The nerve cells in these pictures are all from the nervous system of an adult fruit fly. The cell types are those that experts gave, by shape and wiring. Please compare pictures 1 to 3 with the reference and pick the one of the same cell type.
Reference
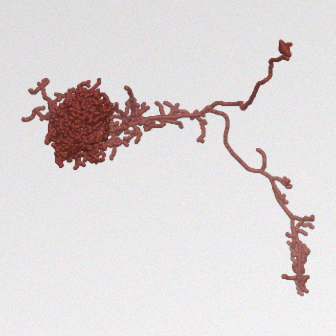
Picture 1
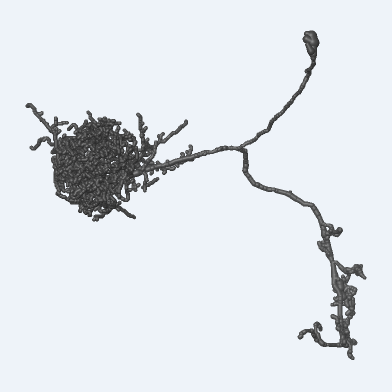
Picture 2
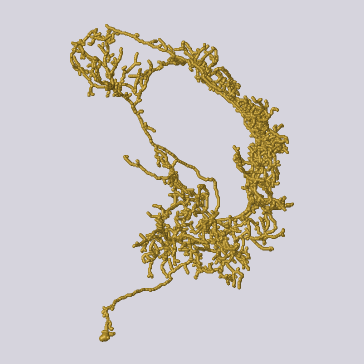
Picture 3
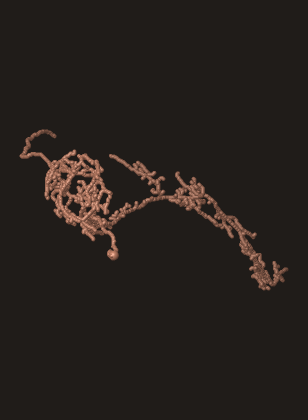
Picture 1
